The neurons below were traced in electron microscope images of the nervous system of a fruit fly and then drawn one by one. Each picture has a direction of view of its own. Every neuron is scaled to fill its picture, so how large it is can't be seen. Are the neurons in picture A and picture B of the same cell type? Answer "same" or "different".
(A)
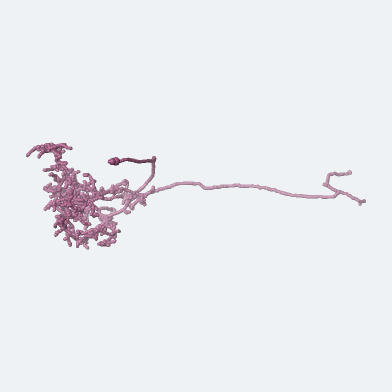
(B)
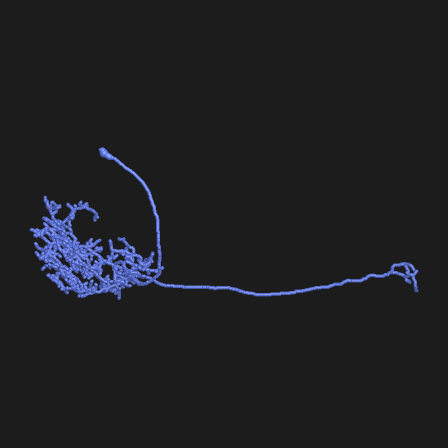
different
